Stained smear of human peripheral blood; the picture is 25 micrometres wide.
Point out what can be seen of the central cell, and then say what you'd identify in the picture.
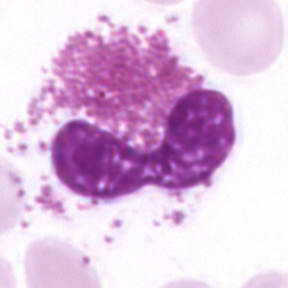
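No sharp border encloses this cell, and loose granules lie scattered outside the main mass, mostly to the left and below. The cytoplasm is packed with many coarse, round granules of even size, reddish-pink in colour. Neither lobe of the nucleus shows any visible nucleoli. This is an eosinophil.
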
